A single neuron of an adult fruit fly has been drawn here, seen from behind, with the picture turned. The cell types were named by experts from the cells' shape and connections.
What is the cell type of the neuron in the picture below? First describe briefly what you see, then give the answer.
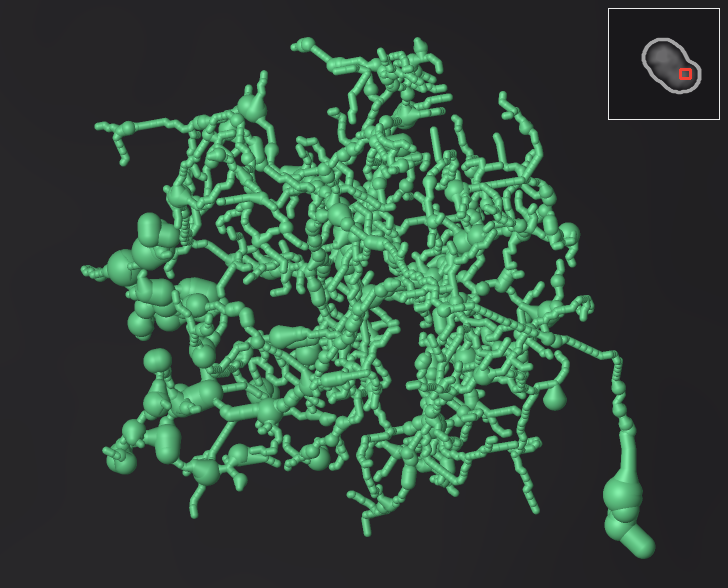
The cell body can be seen at the lower right of the picture. In this view it is about as wide as it is tall. Its broad class is central-brain intrinsic neuron. Its cell type is CB1903.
